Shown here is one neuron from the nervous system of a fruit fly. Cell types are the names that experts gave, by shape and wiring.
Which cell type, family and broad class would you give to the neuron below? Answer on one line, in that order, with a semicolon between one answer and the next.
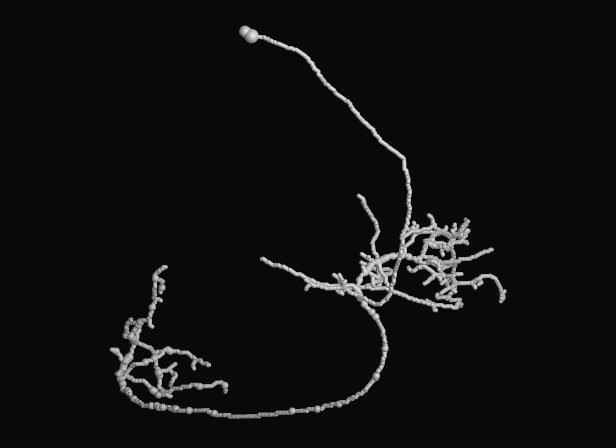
IN01A080_b; hemilineage 01A; nerve-cord intrinsic neuron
